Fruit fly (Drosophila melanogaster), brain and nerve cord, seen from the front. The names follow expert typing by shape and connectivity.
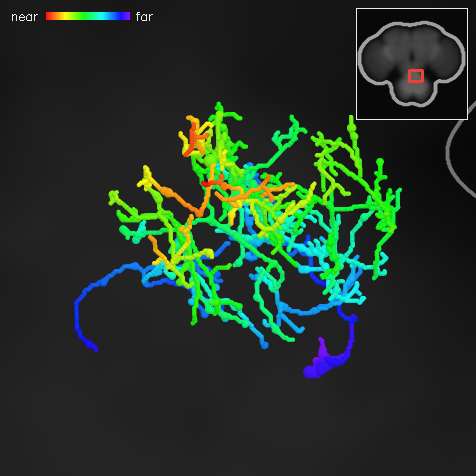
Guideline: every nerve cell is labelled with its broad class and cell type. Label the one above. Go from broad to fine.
nerve-cord intrinsic neuron; INXXX369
